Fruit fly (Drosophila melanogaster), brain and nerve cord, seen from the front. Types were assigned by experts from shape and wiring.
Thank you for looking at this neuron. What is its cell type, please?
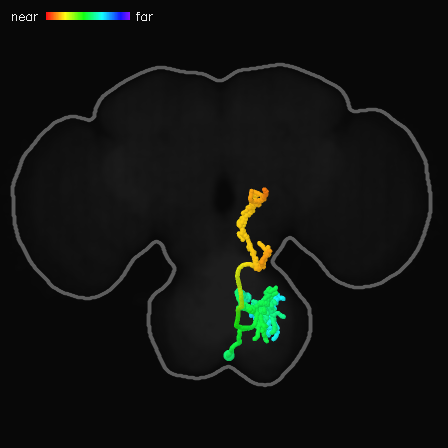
ANXXX131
